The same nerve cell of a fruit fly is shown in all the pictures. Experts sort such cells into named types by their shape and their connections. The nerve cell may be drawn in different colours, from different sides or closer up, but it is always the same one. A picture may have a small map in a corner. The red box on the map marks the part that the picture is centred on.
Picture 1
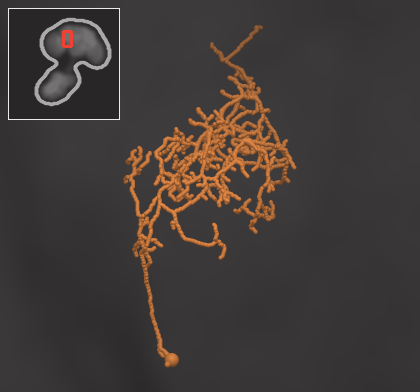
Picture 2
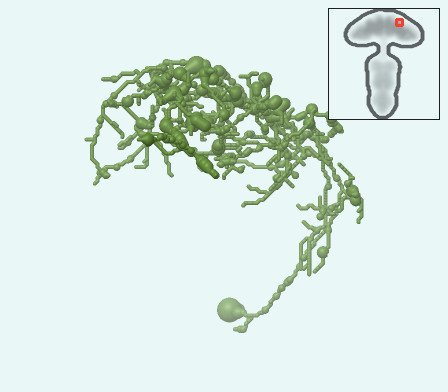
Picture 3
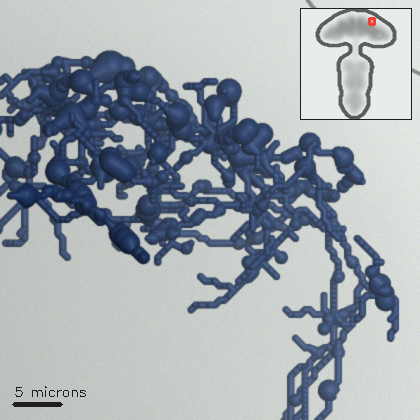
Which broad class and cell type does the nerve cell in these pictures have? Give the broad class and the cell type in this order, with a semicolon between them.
central-brain intrinsic neuron; CB1964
